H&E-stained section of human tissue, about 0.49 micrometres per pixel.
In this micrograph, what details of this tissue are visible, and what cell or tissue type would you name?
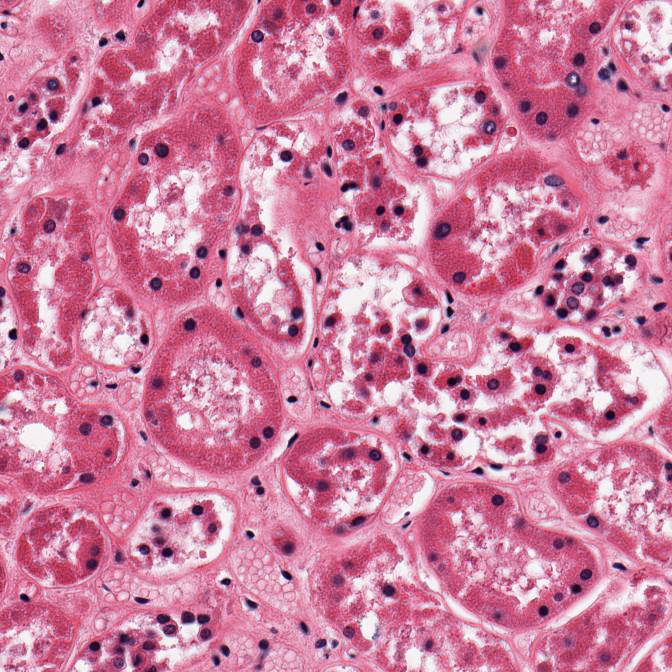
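Scanning the field, I see it filled with closely packed round to oval tubular cross-sections. The larger tubules are lined by cuboidal cells with intensely eosinophilic, granular cytoplasm, each holding a single round dark nucleus toward the base of the cell. Between tubules there's only scant interstitium, thin pink strands with a few spindle-shaped nuclei. This is renal cortex.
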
